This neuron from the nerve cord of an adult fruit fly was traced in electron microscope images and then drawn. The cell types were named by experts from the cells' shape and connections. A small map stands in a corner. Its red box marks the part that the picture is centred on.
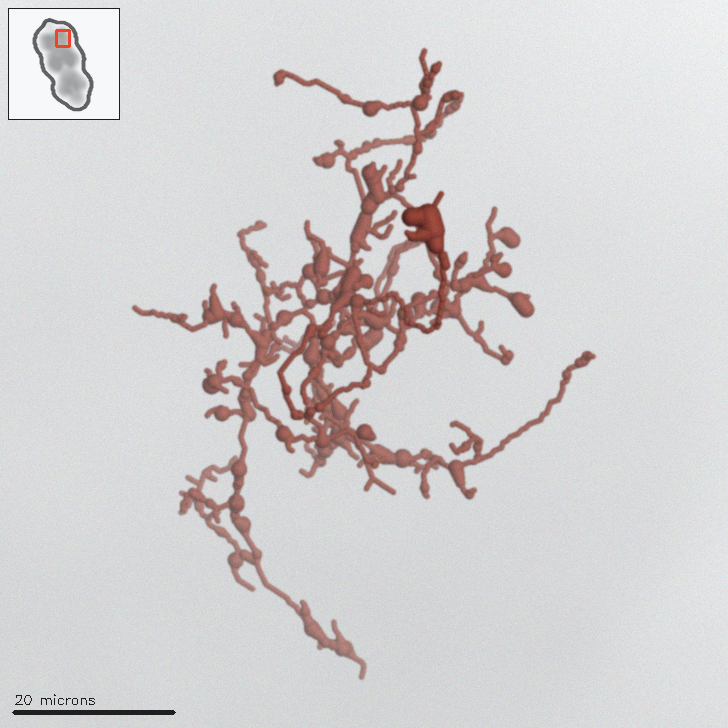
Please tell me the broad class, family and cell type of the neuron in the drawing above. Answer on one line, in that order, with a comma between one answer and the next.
nerve-cord intrinsic neuron, hemilineage 01B, IN01B049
